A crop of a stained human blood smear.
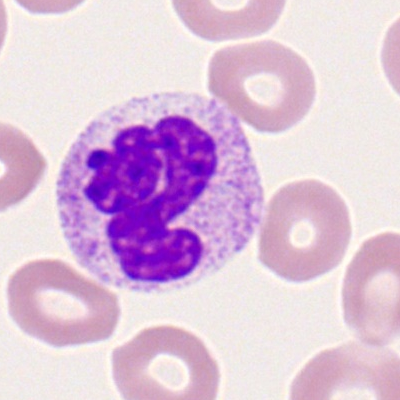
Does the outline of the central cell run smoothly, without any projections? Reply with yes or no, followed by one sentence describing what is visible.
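Yes. The cell has a round, smooth outline.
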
